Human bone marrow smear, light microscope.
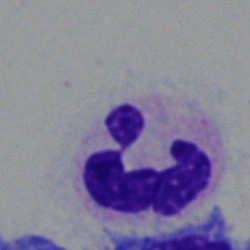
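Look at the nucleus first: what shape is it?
It is split into several distinct lobes, with dense, dark purple chromatin.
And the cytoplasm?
Pale pink, holding faint, fine pinkish granules.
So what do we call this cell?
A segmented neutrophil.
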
